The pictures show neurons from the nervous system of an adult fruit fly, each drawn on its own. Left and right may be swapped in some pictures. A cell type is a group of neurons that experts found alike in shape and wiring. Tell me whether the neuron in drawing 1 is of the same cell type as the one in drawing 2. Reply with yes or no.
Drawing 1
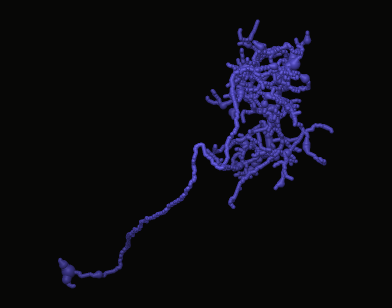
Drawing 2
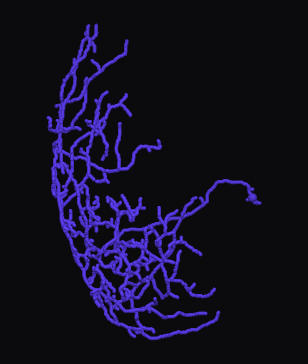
no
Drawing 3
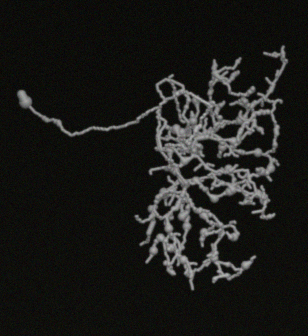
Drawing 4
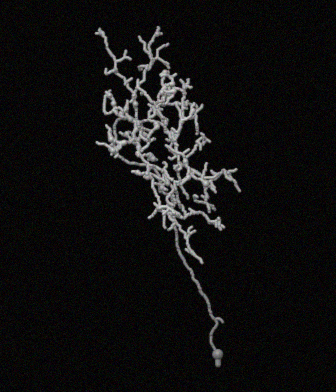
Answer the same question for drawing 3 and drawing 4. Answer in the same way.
yes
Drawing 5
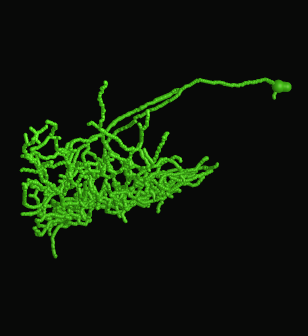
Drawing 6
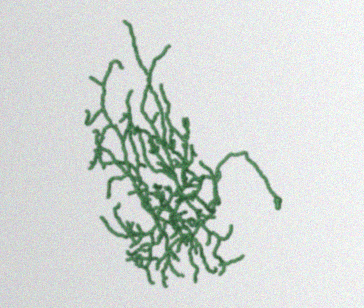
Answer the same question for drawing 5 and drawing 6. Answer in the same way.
yes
